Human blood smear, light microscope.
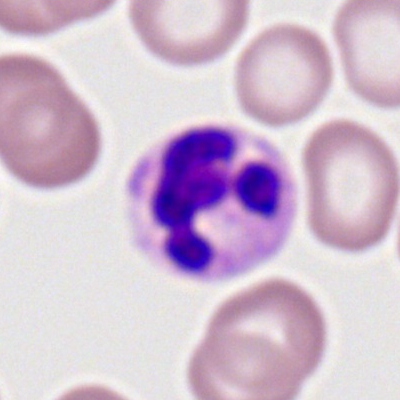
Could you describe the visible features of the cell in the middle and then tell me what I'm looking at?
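Notice the round, smooth outline first. Inside, the nucleus is divided into several separate lobes, and you won't find any nucleoli. The granules in the cytoplasm are fine and faint. You're looking at a segmented neutrophil.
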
